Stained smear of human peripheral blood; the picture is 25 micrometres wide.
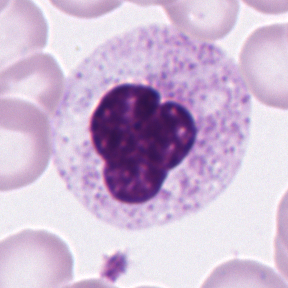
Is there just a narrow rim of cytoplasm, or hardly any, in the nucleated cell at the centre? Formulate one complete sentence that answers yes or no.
No, there is abundant cytoplasm around the nucleus.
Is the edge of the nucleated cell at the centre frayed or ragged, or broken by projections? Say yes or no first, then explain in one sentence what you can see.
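No. The cell is round with a smooth edge.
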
